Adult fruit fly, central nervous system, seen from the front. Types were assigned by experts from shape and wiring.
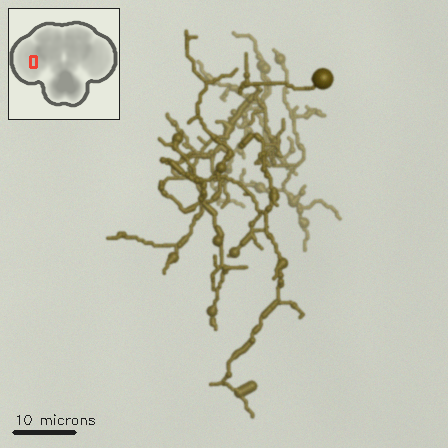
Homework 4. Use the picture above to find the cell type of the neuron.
Mi14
